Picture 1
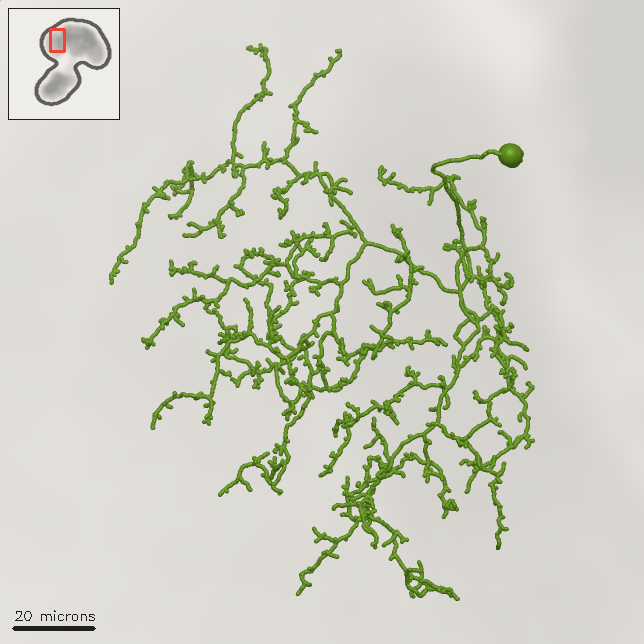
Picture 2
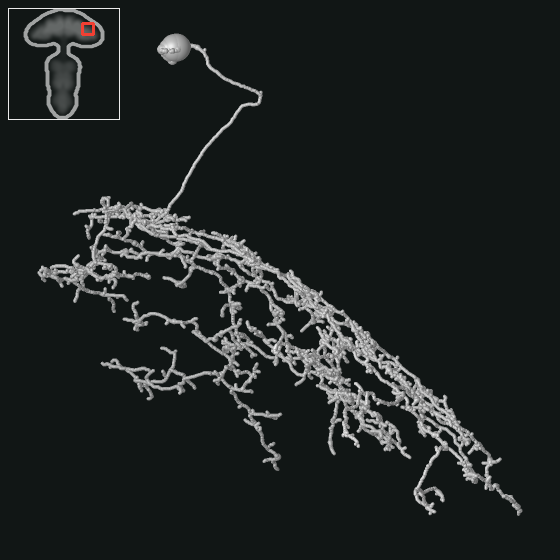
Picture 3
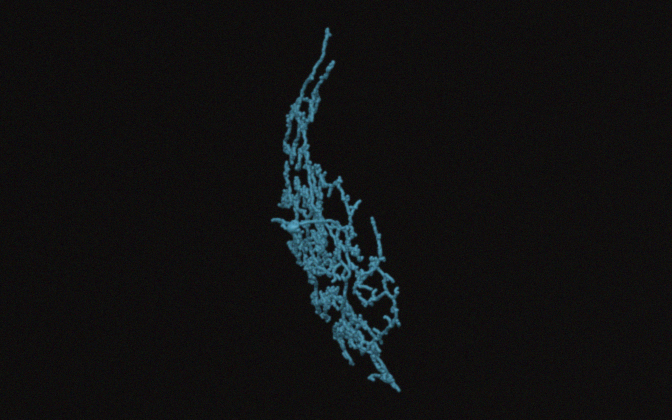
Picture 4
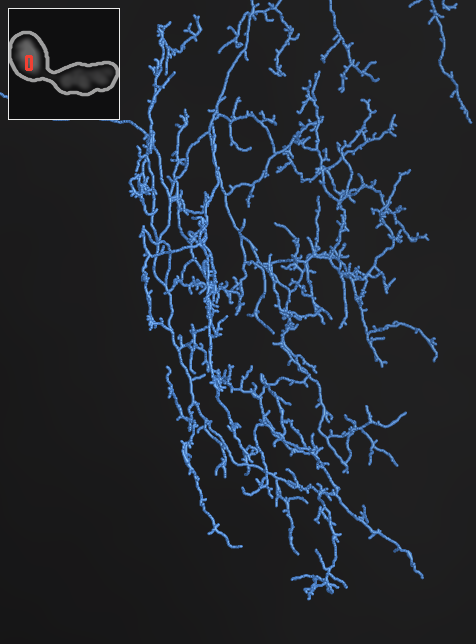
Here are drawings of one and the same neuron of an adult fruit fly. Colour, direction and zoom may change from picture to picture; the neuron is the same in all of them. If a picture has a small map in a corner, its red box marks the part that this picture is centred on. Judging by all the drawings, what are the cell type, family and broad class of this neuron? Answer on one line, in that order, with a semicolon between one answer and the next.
Cm19; Cm; optic-lobe intrinsic neuron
